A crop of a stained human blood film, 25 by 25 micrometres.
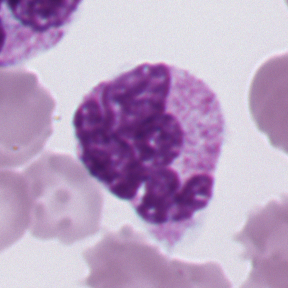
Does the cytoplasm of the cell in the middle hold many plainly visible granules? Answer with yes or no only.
Yes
